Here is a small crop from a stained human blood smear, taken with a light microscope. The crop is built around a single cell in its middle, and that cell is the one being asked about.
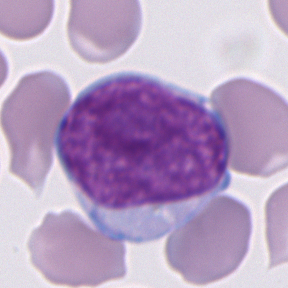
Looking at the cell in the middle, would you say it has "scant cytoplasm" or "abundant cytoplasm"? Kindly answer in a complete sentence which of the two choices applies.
The nucleus fills most of the cell.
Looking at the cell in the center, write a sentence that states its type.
The crop shows a myeloblast in its centre.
